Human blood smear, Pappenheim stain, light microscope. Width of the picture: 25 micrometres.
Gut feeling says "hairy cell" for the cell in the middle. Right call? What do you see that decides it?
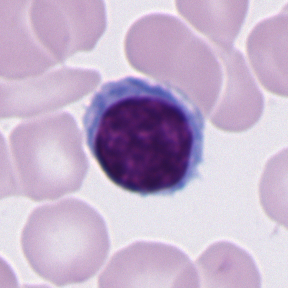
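The cytoplasm forms only a narrow rim around the nucleus, which takes up about 70% of the cell's area.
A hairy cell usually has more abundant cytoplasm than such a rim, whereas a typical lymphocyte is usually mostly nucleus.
So the cell is a typical lymphocyte, not a hairy cell. Its round nucleus is about 9 micrometres across, in a cell of about 11 by 10 micrometres.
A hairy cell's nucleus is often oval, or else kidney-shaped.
No nucleoli can be seen, which would suit either name.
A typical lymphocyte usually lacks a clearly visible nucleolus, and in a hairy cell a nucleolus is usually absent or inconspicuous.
Dense chromatin is coarsely clumped into darker patches, and the pale blue cytoplasm, slightly ragged at its outer edge, holds no visible granules.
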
